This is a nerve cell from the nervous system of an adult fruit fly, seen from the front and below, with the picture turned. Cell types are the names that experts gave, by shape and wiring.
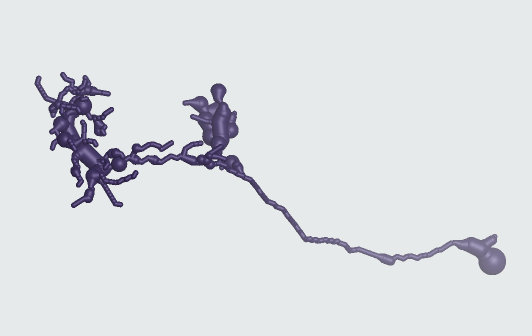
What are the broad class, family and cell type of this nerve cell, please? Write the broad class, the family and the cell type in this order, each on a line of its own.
optic-lobe intrinsic neuron
T
T5a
